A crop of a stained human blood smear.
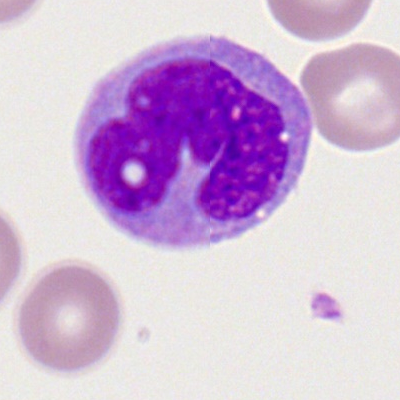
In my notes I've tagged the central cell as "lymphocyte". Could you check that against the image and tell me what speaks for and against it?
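What settles it for me is the nucleus: it is deeply notched from below, which gives it a kidney-like shape.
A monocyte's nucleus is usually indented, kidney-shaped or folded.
So lymphocyte doesn't fit here; I'd call this cell a monocyte. Going over the rest, the outline is roughly round and smooth, the chromatin stains a deep purple, and a rim of pale greyish-lilac cytoplasm surrounds the nucleus. There's also a single round clear vacuole lying over the left part of the nucleus. No distinct coloured granules show in the cytoplasm, and that on its own would suit a lymphocyte.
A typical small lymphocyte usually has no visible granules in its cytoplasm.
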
